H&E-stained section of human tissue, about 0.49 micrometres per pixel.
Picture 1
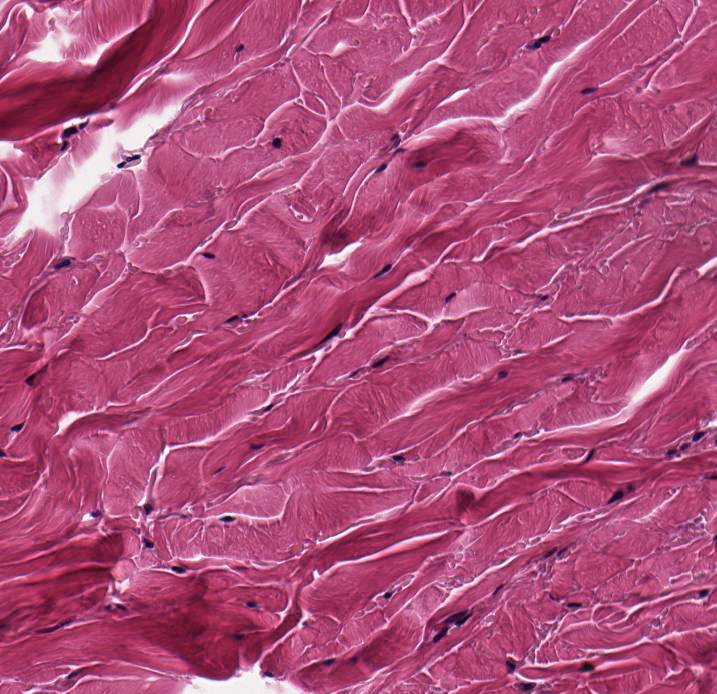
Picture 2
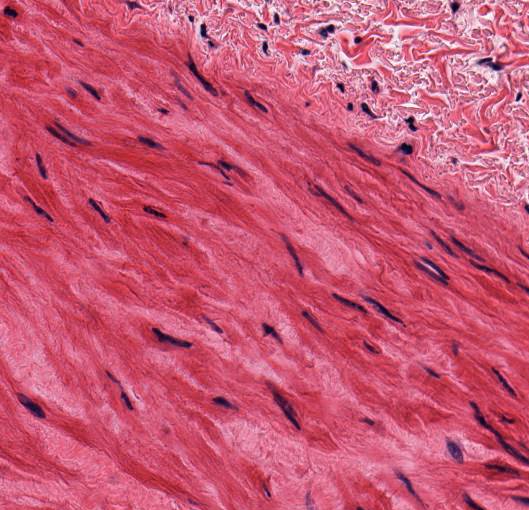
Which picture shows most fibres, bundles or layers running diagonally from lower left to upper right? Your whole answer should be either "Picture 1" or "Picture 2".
Picture 1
